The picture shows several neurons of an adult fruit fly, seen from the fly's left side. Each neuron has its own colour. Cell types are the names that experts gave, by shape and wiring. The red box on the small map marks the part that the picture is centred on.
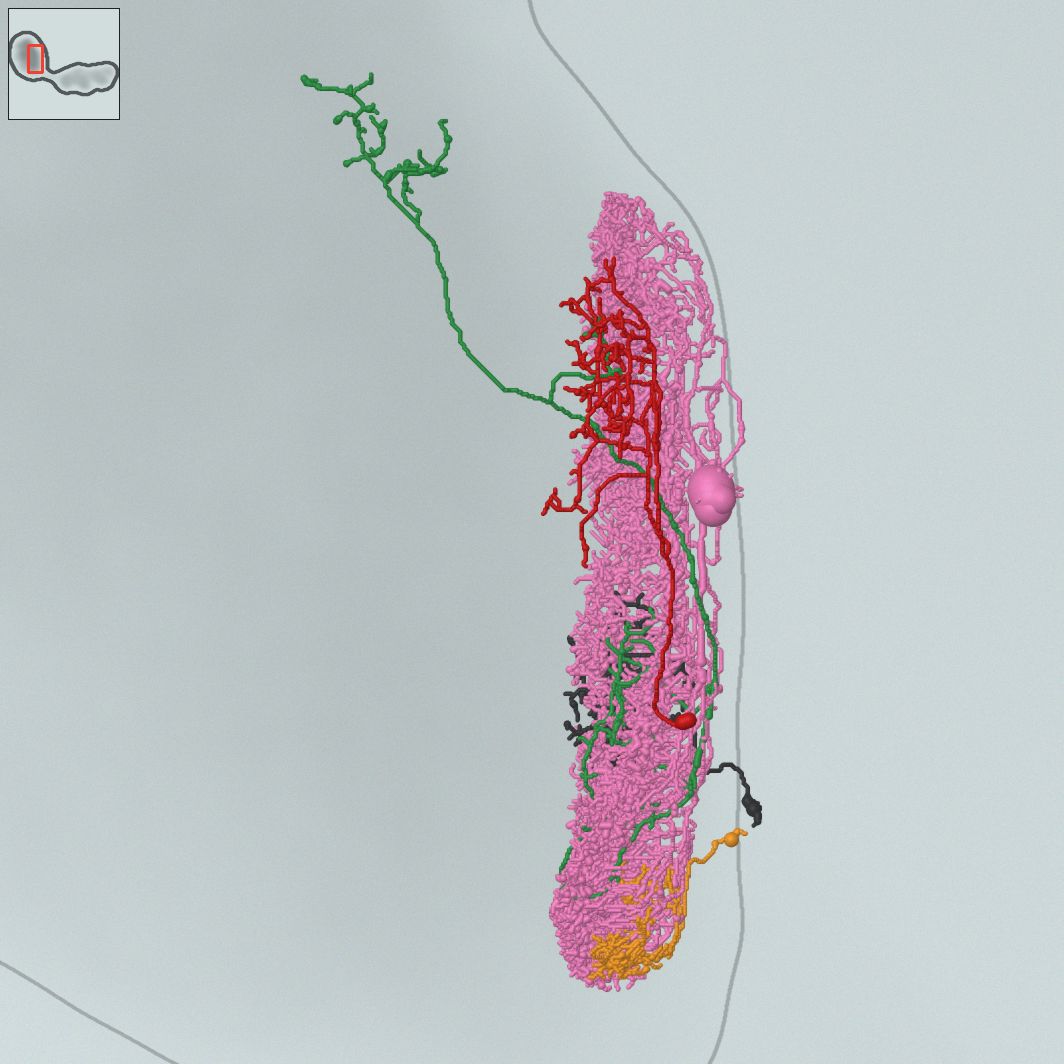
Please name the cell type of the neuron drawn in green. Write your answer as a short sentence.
The cell type is LPT101.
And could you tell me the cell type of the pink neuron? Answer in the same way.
The cell type is LPi12.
